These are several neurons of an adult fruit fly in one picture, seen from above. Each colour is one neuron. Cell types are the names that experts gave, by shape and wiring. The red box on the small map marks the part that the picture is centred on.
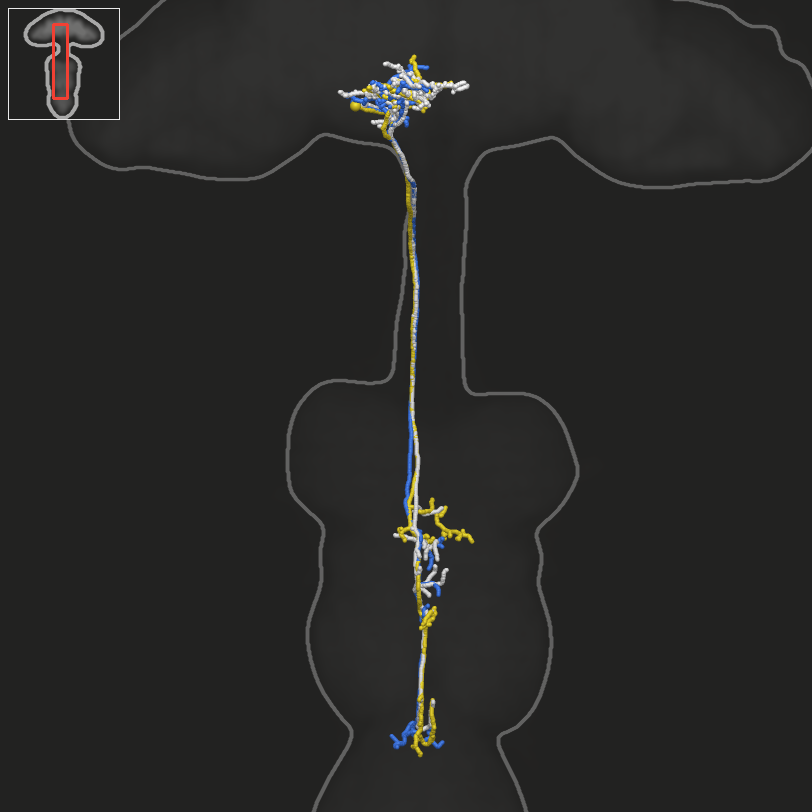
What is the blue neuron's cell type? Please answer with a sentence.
The cell type is DNg02_c.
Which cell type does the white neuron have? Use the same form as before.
The cell type is DNg02_e.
